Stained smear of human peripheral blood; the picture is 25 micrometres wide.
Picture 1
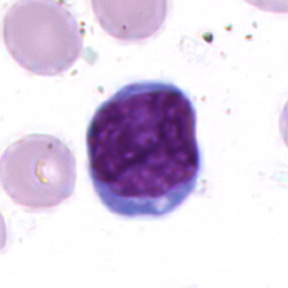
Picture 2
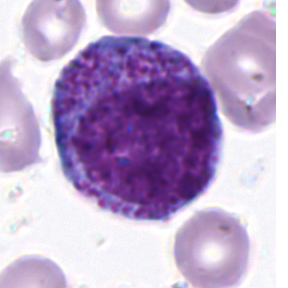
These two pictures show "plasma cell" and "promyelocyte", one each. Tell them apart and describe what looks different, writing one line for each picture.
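Picture 1 shows a plasma cell: The cytoplasm shows no granules.
Picture 2 shows a promyelocyte: Coarse dark purple granules fill the cytoplasm rim.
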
